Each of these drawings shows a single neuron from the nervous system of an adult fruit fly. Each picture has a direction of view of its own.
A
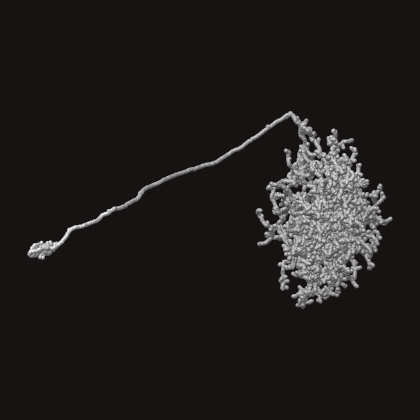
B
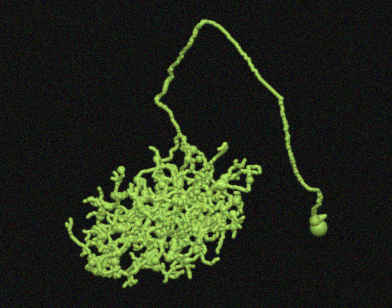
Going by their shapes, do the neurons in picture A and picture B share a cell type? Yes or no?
yes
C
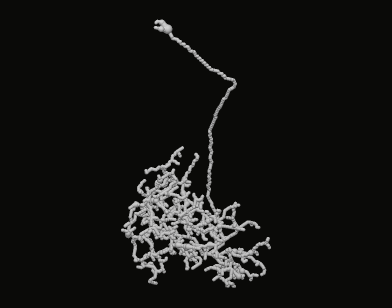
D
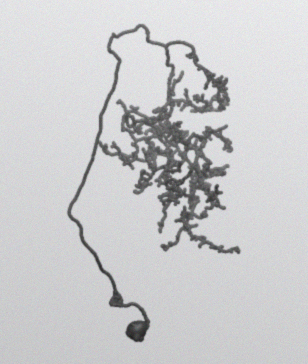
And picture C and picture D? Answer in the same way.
no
